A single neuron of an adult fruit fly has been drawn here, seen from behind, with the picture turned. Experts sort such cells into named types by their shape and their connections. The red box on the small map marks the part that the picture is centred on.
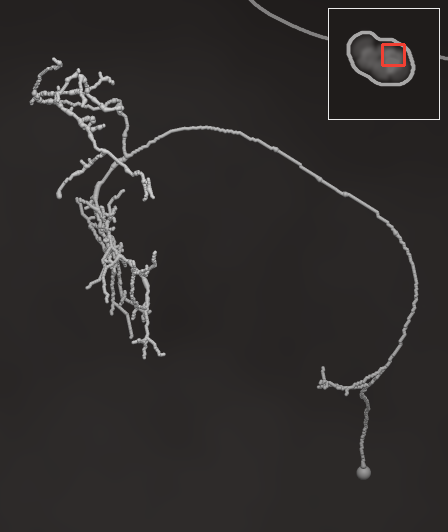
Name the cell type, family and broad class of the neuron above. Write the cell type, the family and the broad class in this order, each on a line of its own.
IN01A073
hemilineage 01A
nerve-cord intrinsic neuron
